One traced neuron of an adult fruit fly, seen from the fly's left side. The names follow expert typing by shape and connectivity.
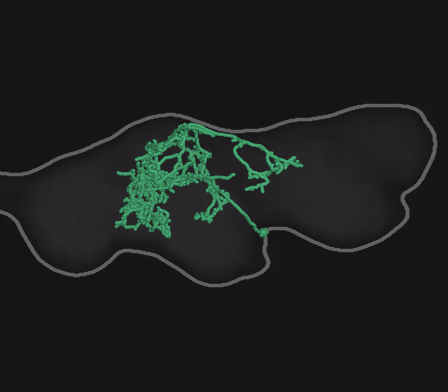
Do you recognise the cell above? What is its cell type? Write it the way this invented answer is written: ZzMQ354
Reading: IN12A006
